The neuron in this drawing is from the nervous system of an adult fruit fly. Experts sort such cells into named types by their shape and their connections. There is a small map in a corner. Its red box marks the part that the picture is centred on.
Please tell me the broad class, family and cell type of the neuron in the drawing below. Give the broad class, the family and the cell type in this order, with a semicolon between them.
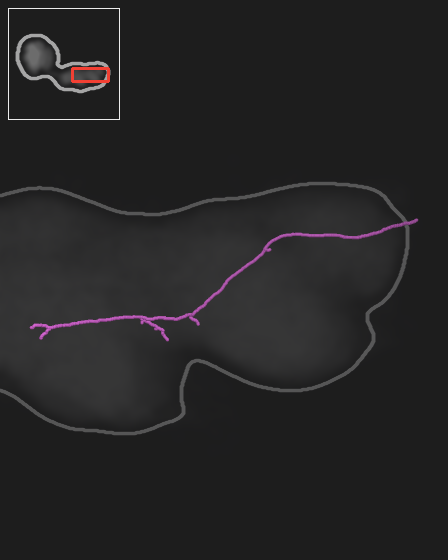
sensory neuron entering the nerve cord; class mechanosensory proprioceptive; SNpp02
